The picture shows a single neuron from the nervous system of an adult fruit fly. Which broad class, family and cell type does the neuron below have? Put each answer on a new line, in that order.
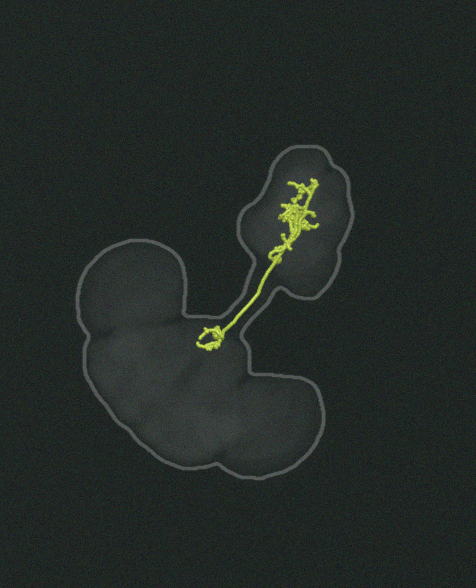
ascending neuron
hemilineage 17A
AN17A047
